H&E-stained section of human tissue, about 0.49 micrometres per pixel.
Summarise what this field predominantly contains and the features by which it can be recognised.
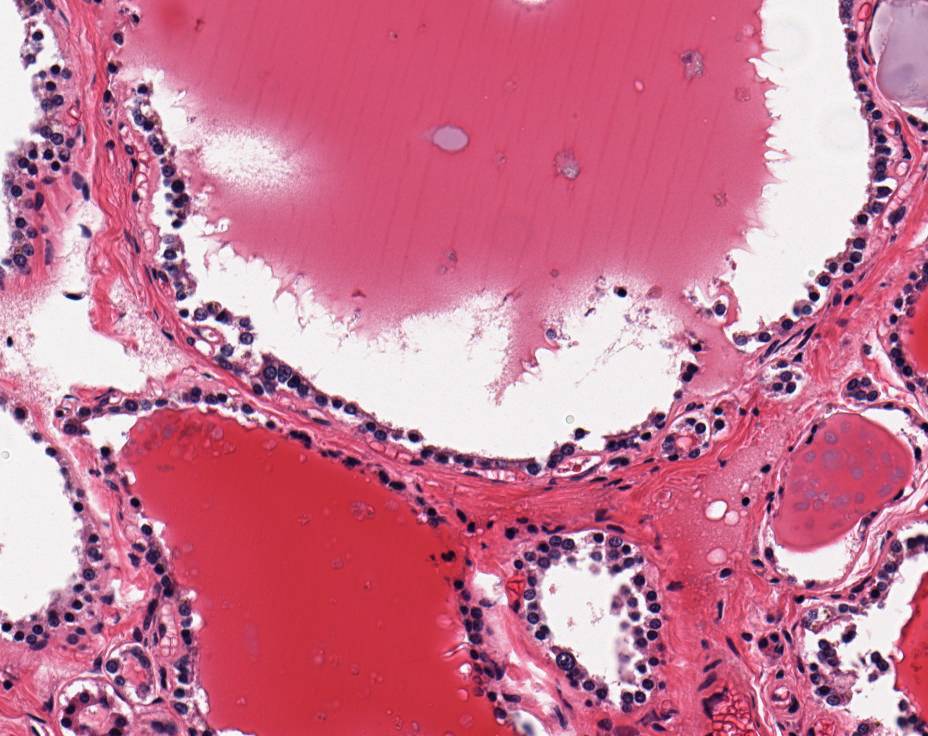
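First, the name: thyroid follicle. Notice the closed follicles of varying size, largest at the top and lower left, smaller along the right and bottom.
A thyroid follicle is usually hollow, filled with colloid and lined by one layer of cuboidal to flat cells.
Each one here has a single layer of flattened to low cuboidal cells. In the large top follicle the colloid has shrunk from the lining, leaving a white gap with a scalloped, ragged border.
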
